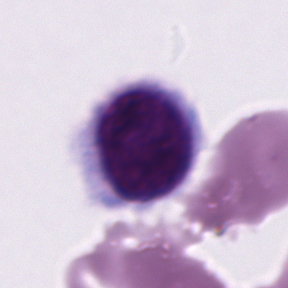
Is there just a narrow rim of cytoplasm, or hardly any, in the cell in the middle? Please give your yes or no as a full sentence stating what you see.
Yes, the nucleus occupies most of the cell, leaving scant cytoplasm.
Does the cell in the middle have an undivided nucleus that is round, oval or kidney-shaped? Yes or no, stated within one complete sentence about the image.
Yes, the nucleus is one compact round, oval or kidney-shaped mass, not lobed or folded.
